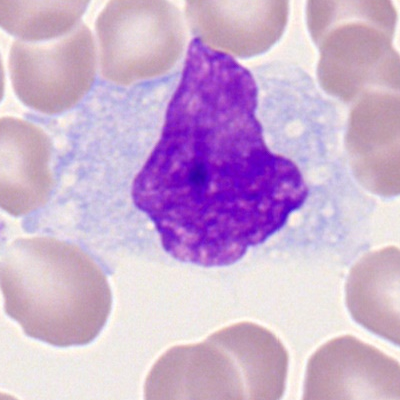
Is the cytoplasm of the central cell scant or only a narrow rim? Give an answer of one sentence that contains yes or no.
No, it is abundant cytoplasm that surrounds its nucleus.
